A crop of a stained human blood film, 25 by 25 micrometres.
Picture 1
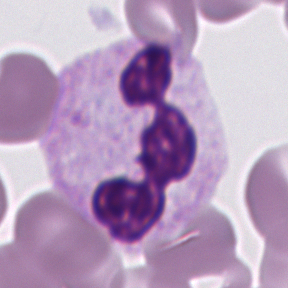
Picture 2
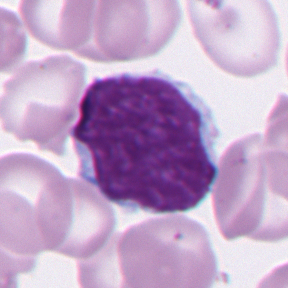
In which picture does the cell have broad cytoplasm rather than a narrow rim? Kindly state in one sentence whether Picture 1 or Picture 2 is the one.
Picture 1 shows a cell with plenty of cytoplasm around its nucleus.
